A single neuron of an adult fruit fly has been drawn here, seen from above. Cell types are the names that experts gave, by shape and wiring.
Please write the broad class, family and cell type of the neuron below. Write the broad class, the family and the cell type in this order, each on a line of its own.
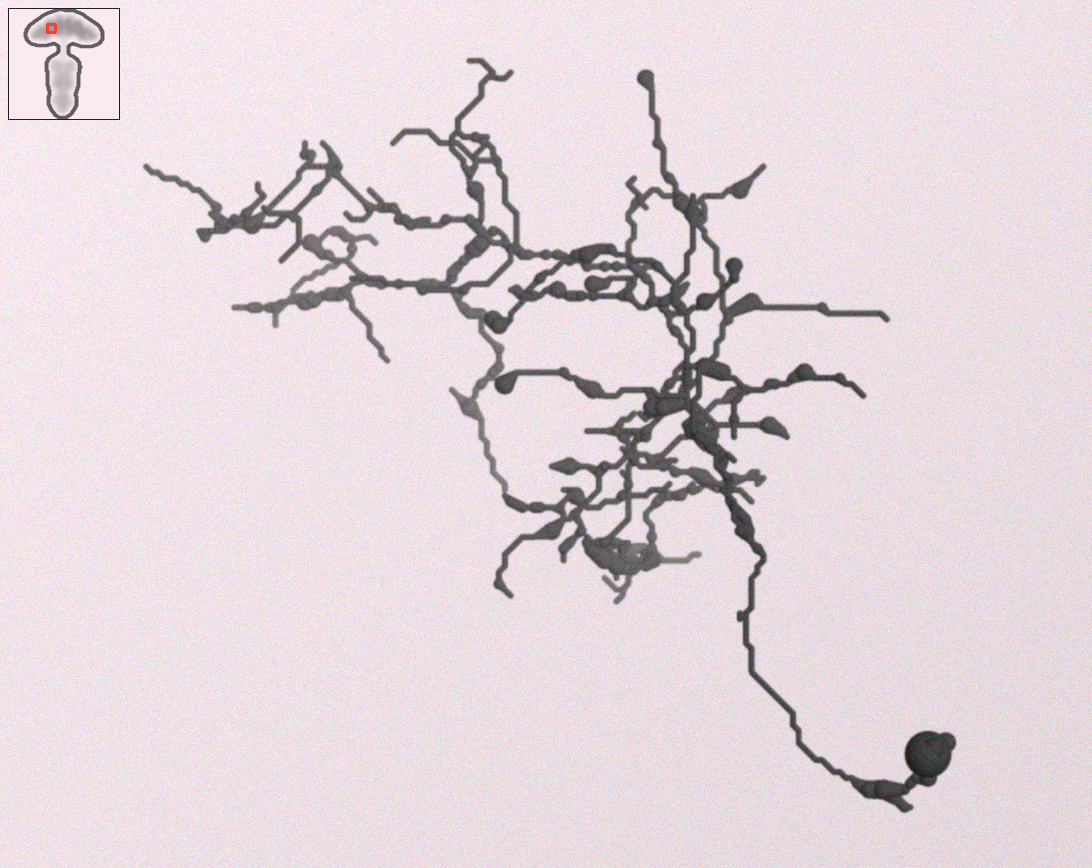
central-brain intrinsic neuron
hemilineage SLPpm1
SLP288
